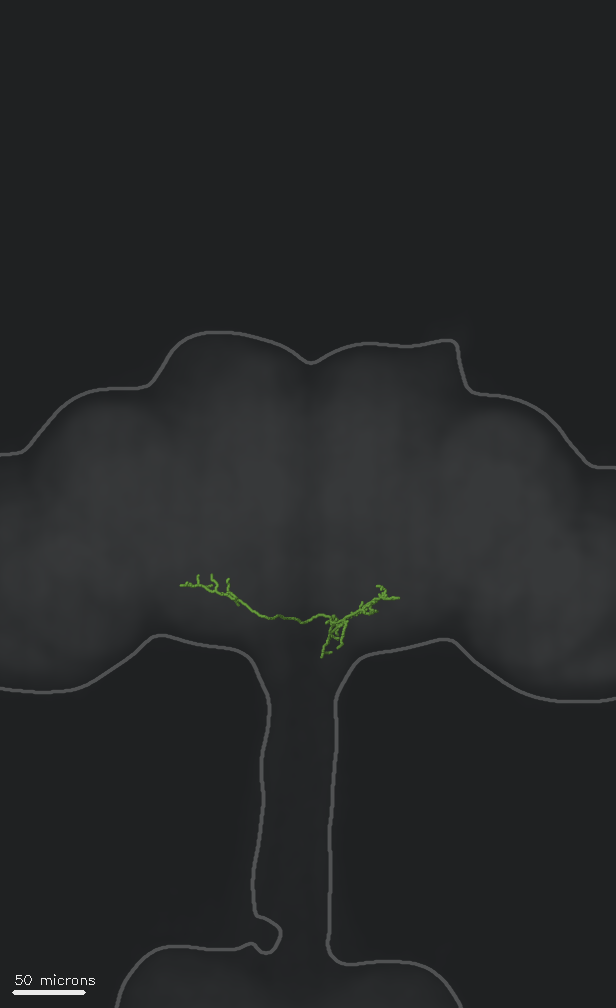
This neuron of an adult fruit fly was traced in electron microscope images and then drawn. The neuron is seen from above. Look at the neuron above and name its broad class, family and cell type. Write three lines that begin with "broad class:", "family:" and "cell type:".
broad class: central-brain intrinsic neuron
family: hemilineage LB3
cell type: GNG619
